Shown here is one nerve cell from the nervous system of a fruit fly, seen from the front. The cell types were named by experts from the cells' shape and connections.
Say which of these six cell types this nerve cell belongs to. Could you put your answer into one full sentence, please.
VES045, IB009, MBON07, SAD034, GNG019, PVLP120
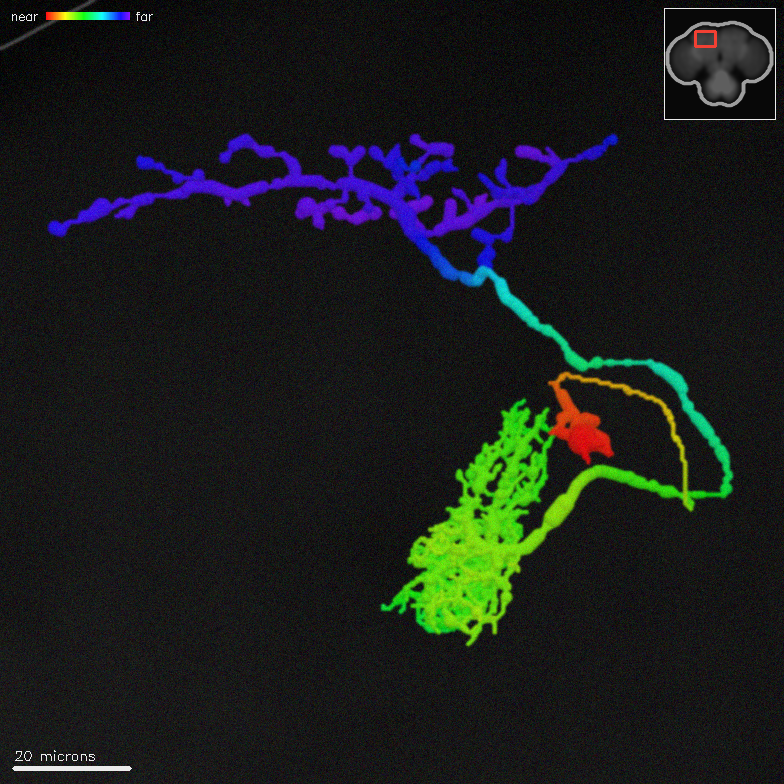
The cell type designation of this nerve cell is MBON07.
